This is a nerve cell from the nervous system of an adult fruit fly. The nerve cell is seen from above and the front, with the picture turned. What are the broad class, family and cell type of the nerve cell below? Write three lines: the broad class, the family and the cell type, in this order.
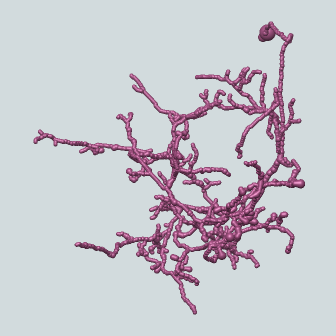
nerve-cord intrinsic neuron
hemilineage 13B
IN13B017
